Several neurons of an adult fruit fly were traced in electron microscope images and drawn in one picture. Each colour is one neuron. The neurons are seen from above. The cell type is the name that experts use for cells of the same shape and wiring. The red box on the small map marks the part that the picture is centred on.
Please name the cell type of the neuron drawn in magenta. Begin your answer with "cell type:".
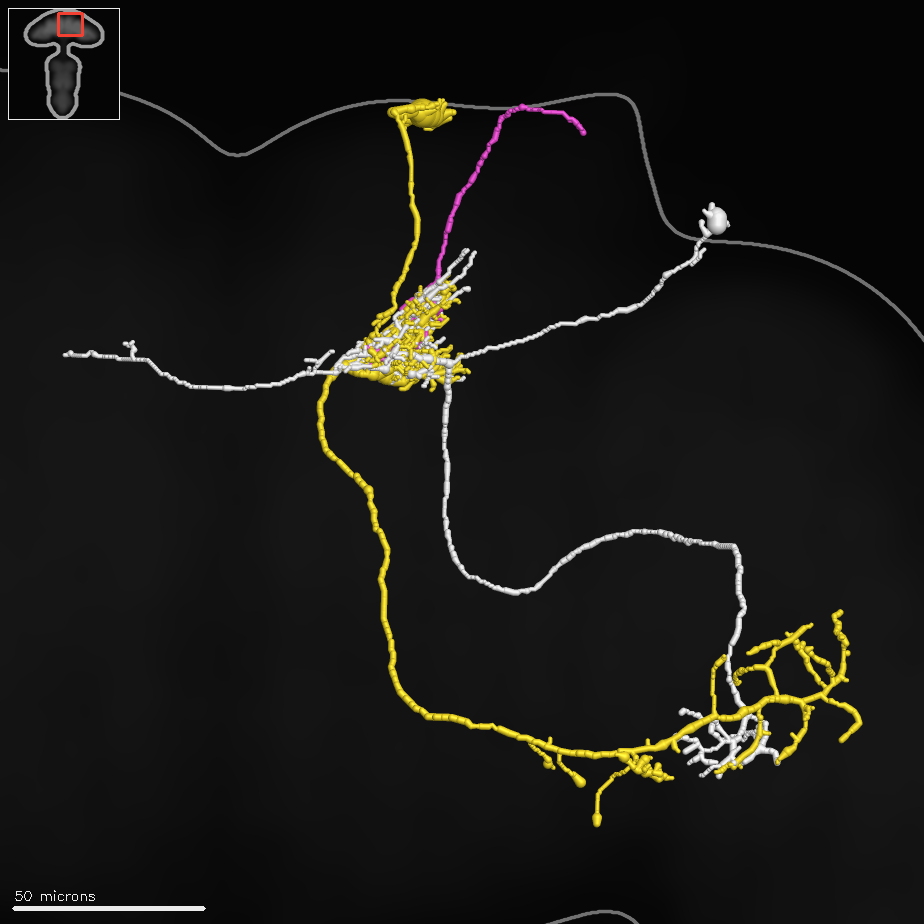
cell type: TRN_VP2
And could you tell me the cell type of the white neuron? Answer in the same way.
cell type: VP2_l2PN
